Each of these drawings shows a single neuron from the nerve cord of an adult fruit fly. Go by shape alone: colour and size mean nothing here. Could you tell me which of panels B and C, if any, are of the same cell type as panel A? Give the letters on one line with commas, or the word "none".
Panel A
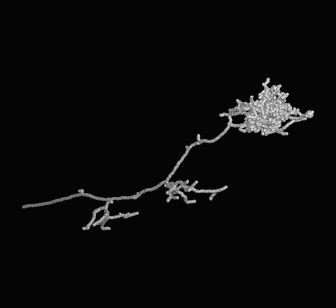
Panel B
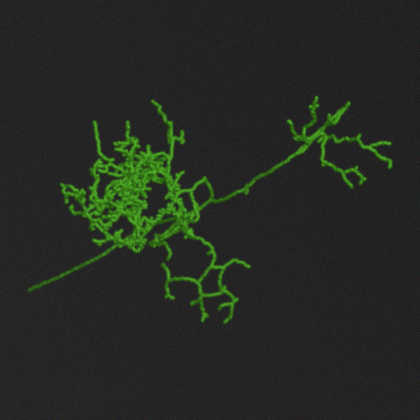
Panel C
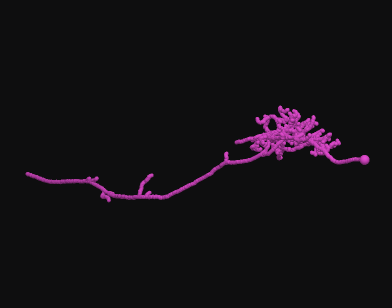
B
